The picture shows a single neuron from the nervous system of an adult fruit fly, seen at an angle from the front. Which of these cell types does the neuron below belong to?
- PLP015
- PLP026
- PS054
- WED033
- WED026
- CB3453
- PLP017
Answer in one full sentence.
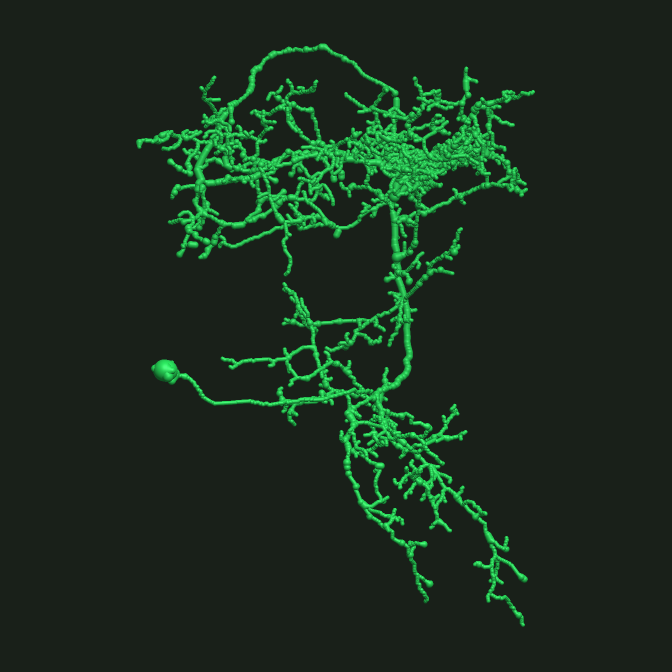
The cell type this neuron represents is PLP015.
